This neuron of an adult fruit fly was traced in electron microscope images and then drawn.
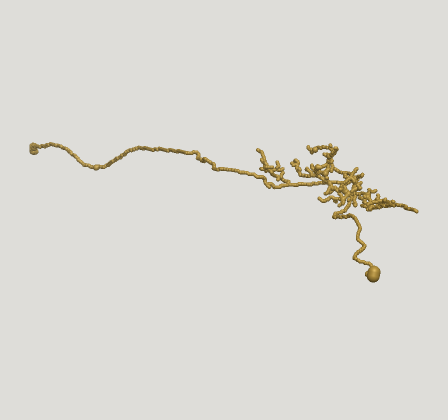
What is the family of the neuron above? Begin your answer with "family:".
family: hemilineage 10B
